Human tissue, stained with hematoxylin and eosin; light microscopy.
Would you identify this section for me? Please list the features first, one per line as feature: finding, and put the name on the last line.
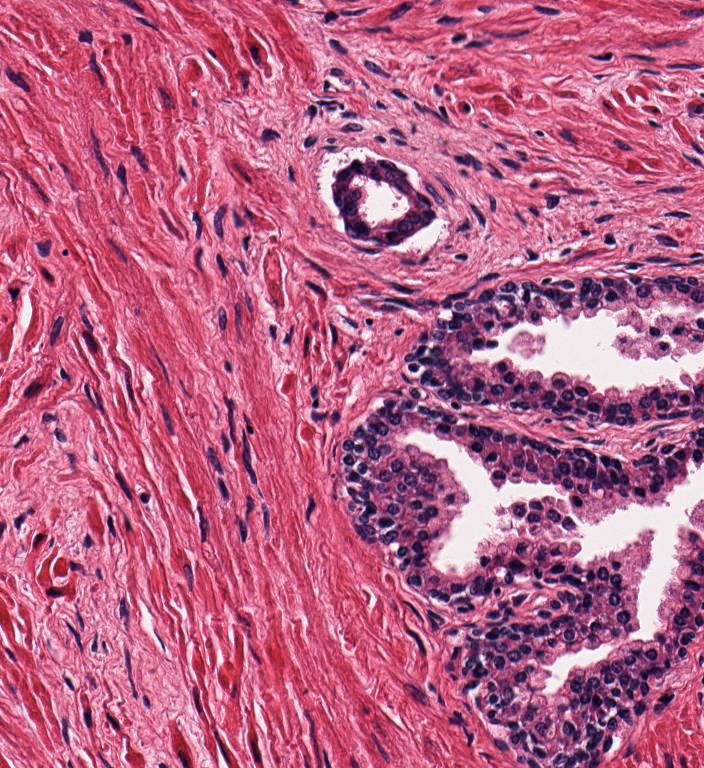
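Stroma: dense pink fibromuscular tissue, left and upper parts
Stroma cells: spindle-shaped bundles, elongated nuclei running obliquely upper left to lower right
Gland: large, lower right
Lumen: irregular, branching, white, with epithelial infoldings projecting in
Epithelium: pale pink cytoplasm toward lumen
Name: prostate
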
